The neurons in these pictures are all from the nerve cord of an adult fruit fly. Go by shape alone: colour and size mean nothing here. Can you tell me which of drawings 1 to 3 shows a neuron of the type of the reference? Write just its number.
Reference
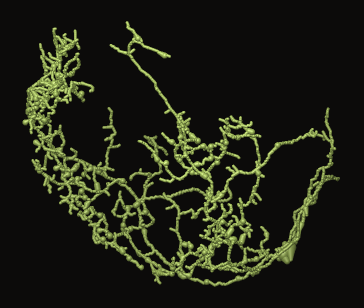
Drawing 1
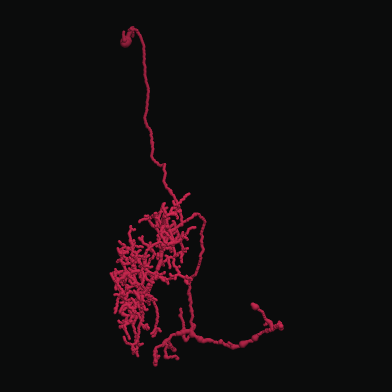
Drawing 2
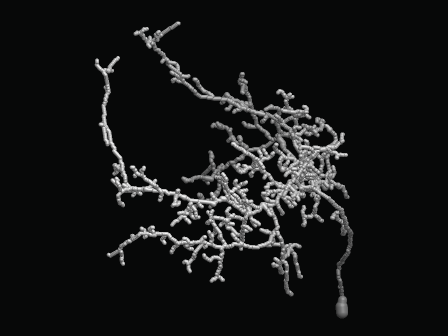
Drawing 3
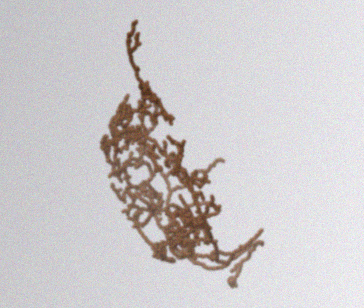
3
